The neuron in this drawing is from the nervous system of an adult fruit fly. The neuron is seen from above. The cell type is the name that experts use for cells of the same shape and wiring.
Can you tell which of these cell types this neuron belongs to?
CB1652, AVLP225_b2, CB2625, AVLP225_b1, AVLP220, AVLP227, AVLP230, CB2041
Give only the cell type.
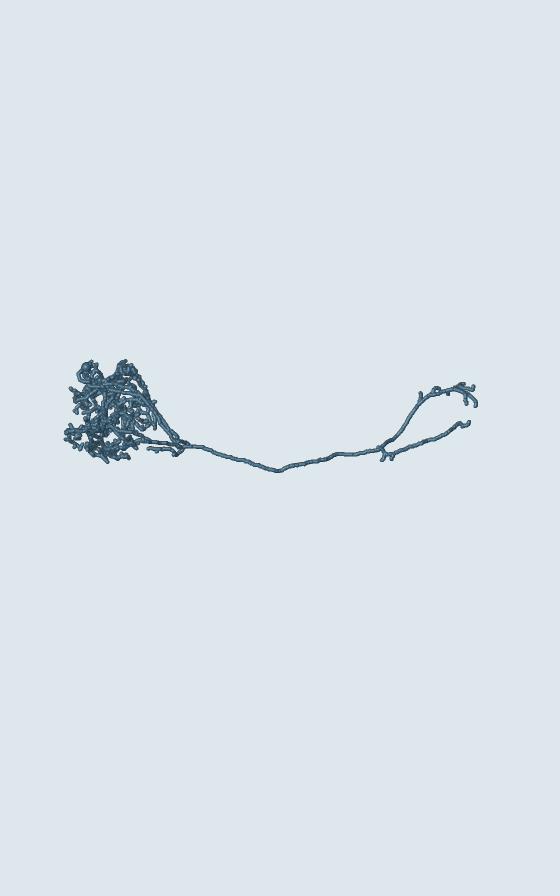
AVLP220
